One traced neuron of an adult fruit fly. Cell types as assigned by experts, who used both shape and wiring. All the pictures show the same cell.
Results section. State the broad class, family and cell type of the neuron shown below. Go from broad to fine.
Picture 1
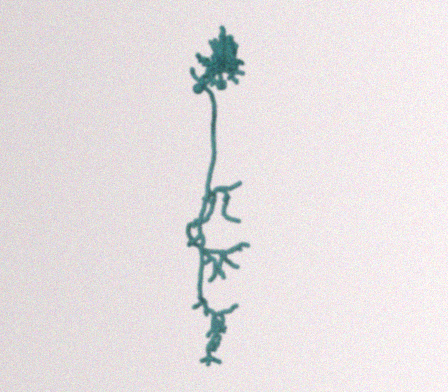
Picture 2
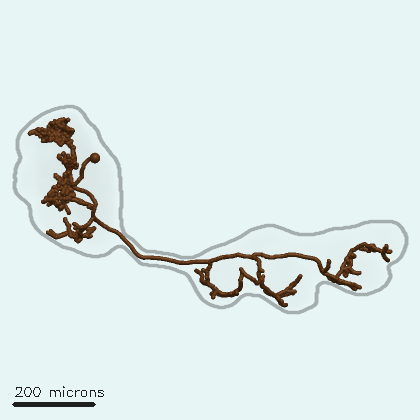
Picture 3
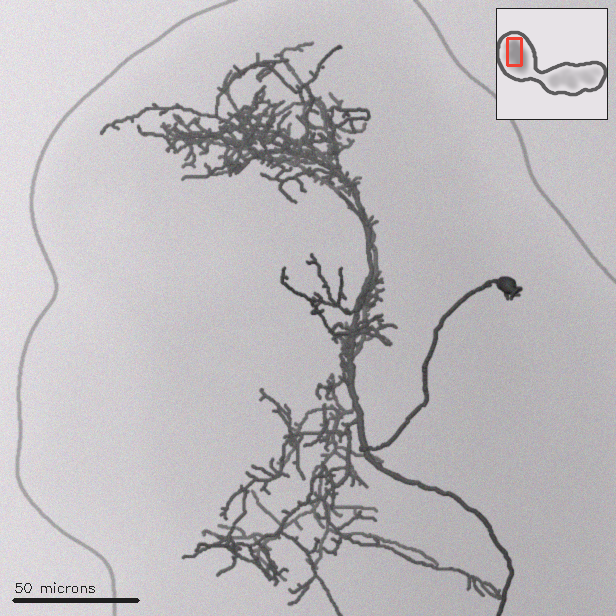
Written: descending neuron; DNp; DNp14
